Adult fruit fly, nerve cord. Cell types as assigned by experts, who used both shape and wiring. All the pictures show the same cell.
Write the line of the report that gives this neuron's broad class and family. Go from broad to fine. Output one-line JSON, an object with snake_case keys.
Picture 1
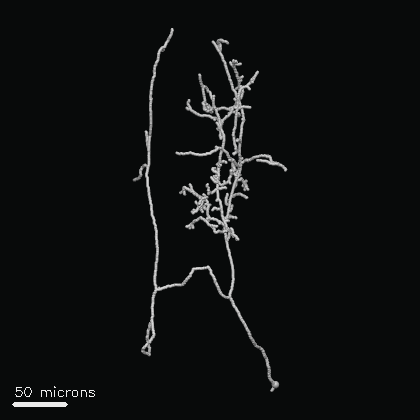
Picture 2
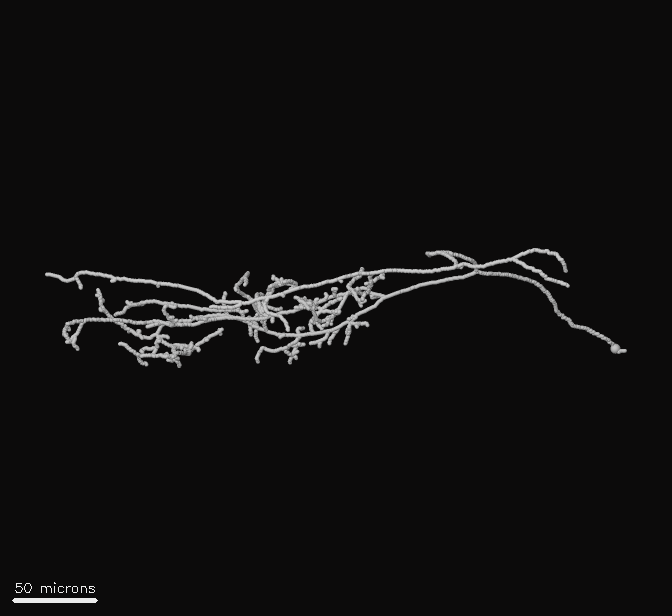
{"broad_class": "nerve-cord intrinsic neuron", "family": "hemilineage 08B"}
